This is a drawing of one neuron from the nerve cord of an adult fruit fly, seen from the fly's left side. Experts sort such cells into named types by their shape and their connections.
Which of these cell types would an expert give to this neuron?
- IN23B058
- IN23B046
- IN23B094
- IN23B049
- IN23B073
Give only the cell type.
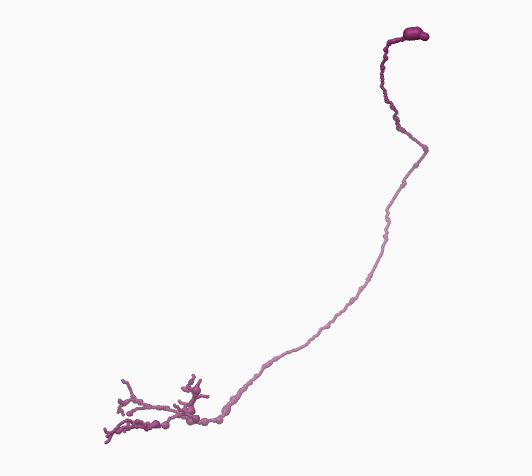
IN23B094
